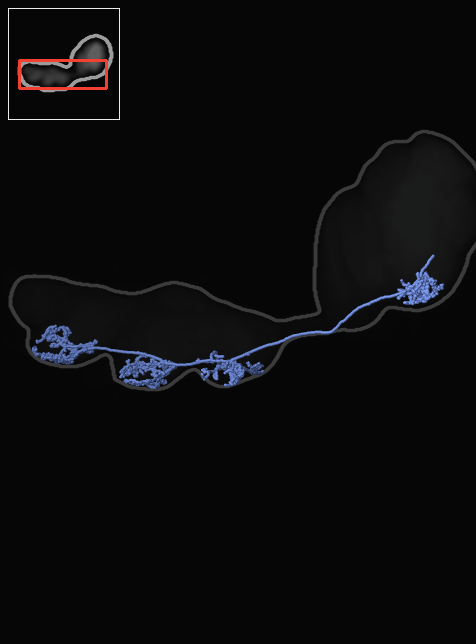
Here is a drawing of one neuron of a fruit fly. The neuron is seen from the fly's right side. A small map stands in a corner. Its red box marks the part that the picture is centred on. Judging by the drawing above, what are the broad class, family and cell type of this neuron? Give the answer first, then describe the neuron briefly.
It is an ascending neuron. Its family is hemilineage 05B. It is of cell type AN05B017. In this view it is more than twice as wide as it is tall.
